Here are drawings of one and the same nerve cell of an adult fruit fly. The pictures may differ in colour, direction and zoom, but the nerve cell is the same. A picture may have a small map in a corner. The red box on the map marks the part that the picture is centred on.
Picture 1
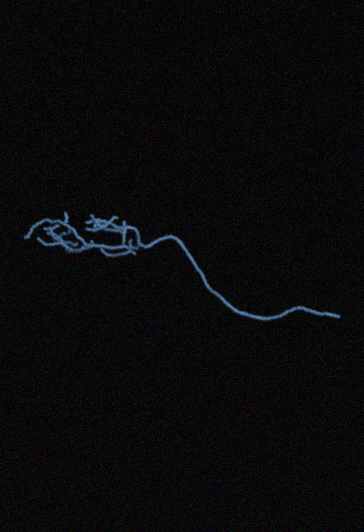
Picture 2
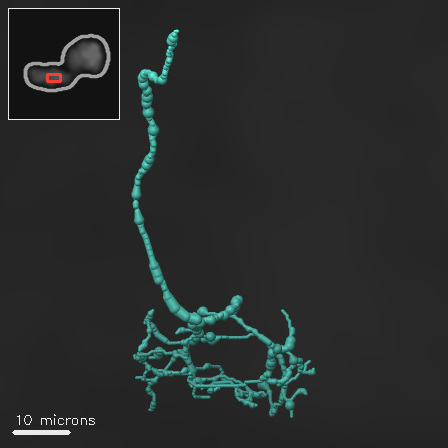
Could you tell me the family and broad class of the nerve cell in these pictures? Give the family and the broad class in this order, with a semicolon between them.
class mechanosensory tactile; sensory neuron entering the nerve cord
